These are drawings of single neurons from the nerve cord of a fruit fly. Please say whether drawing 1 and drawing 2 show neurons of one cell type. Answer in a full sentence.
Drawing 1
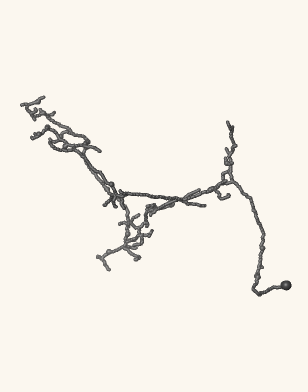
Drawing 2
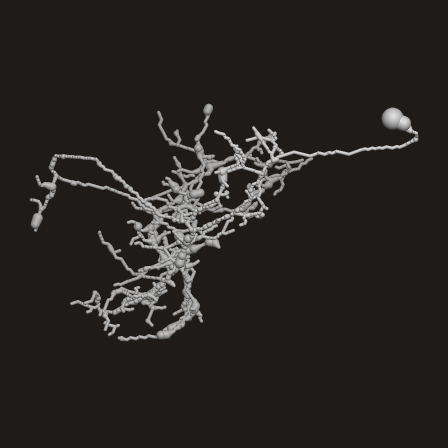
They are of different cell types.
